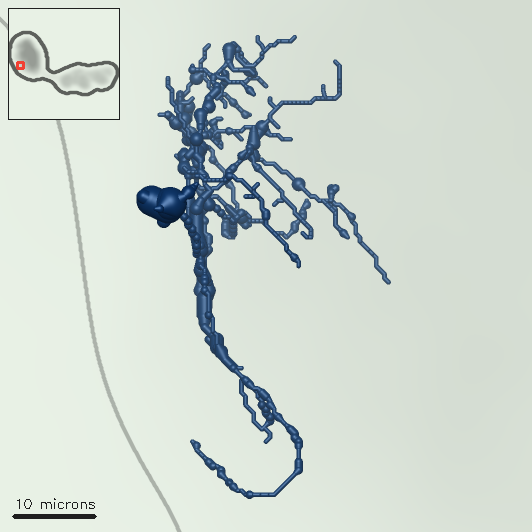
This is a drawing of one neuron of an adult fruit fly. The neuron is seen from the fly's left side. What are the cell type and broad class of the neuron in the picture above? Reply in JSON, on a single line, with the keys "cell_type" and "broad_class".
{"cell_type": "MNx05", "broad_class": "motor neuron of the brain"}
